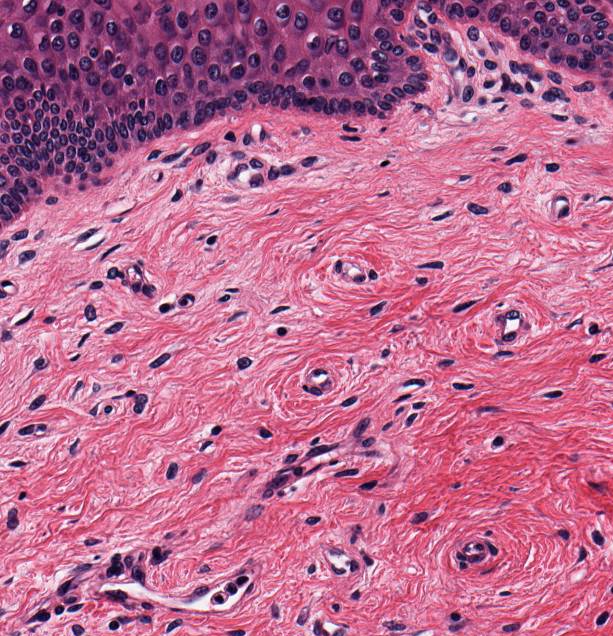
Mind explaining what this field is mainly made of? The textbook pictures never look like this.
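Dense connective tissue fills most of the field below a band of epithelium along the top edge. First, its fibres are dense, wavy, pink-staining collagen.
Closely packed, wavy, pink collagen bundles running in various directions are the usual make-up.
Second, the epithelium above is stratified squamous, with a basal row of crowded dark nuclei.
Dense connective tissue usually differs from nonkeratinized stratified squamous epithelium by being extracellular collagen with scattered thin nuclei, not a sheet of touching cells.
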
